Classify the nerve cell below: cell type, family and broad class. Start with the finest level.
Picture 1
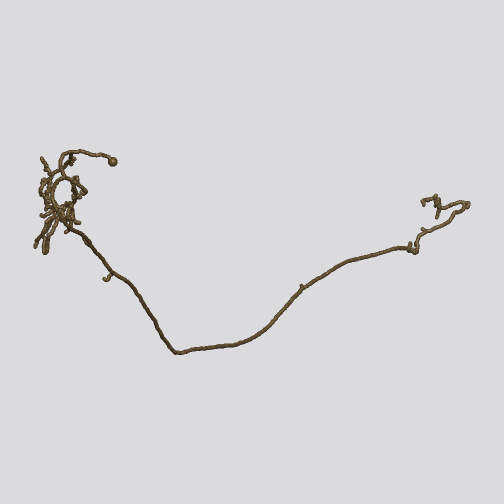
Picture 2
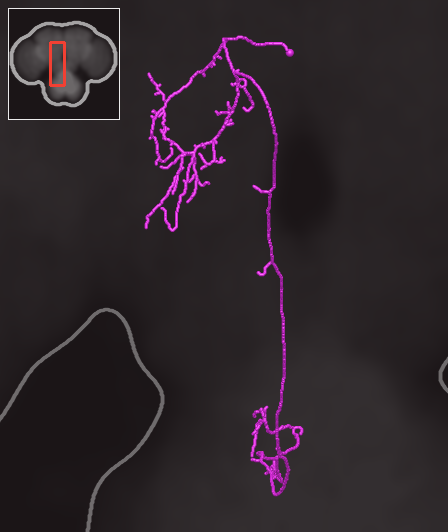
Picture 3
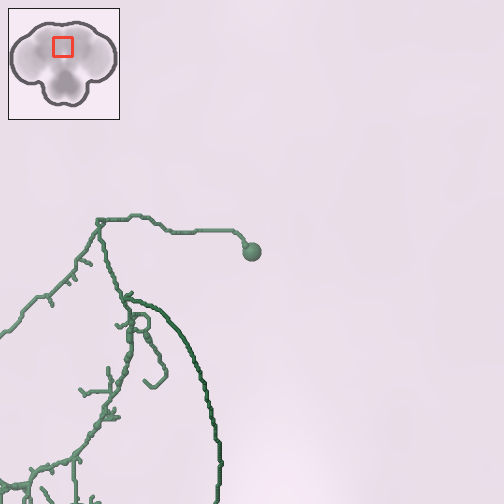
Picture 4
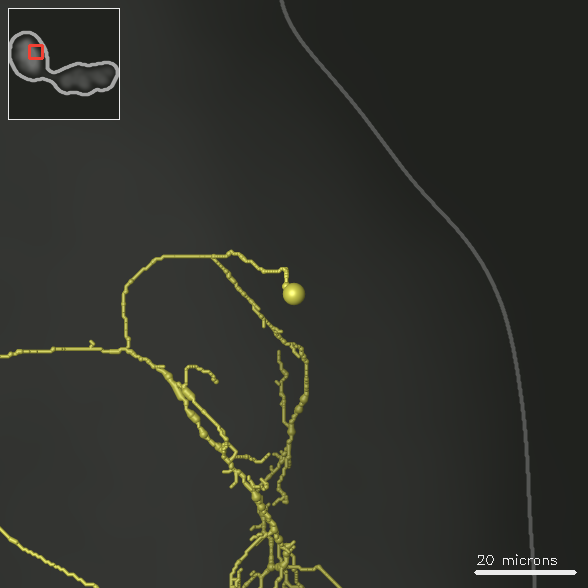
DNpe015; hemilineage PSp2; descending neuron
